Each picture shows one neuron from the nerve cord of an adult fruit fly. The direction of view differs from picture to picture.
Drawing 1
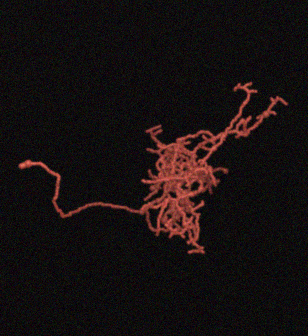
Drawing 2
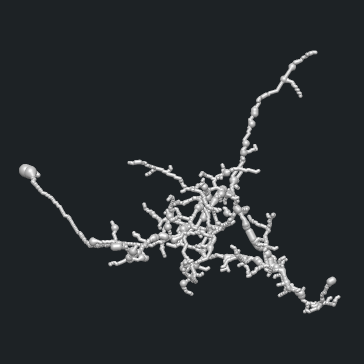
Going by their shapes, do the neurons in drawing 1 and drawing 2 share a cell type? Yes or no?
yes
